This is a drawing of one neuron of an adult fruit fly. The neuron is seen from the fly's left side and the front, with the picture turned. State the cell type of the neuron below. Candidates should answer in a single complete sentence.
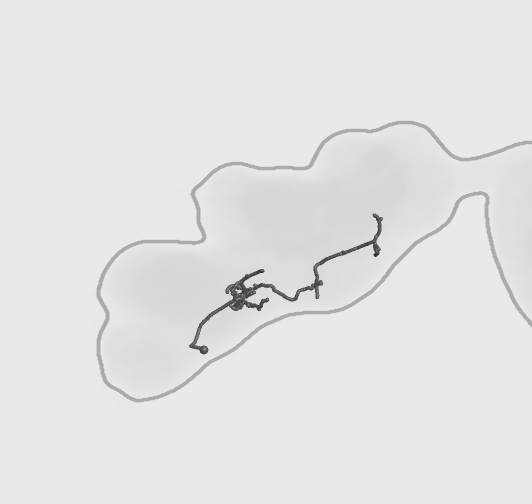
This neuron is of the type IN07B100.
